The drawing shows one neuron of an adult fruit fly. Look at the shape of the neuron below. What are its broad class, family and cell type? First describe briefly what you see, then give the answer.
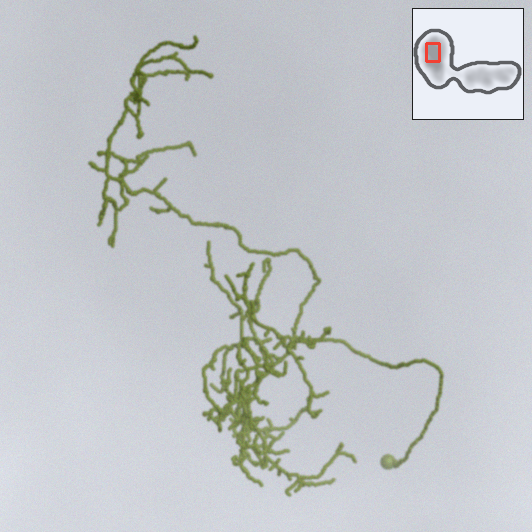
Its cell body lies at the lower right of the picture. Dozens of branch ends can be seen. Its broad class is central-brain intrinsic neuron. The family is hemilineage LHp1. It is of cell type CB2026.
